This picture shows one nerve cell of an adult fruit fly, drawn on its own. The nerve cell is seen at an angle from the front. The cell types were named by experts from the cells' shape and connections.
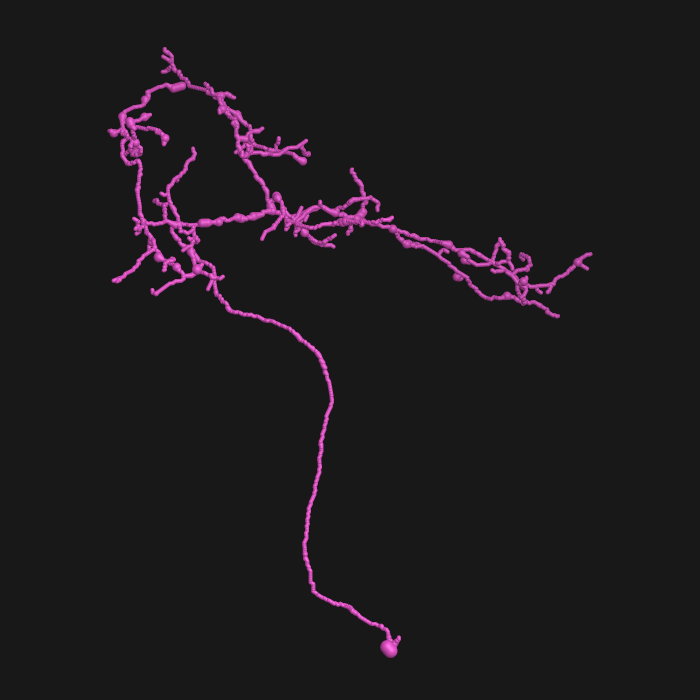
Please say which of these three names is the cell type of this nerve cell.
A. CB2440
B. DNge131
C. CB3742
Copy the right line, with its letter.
A. CB2440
